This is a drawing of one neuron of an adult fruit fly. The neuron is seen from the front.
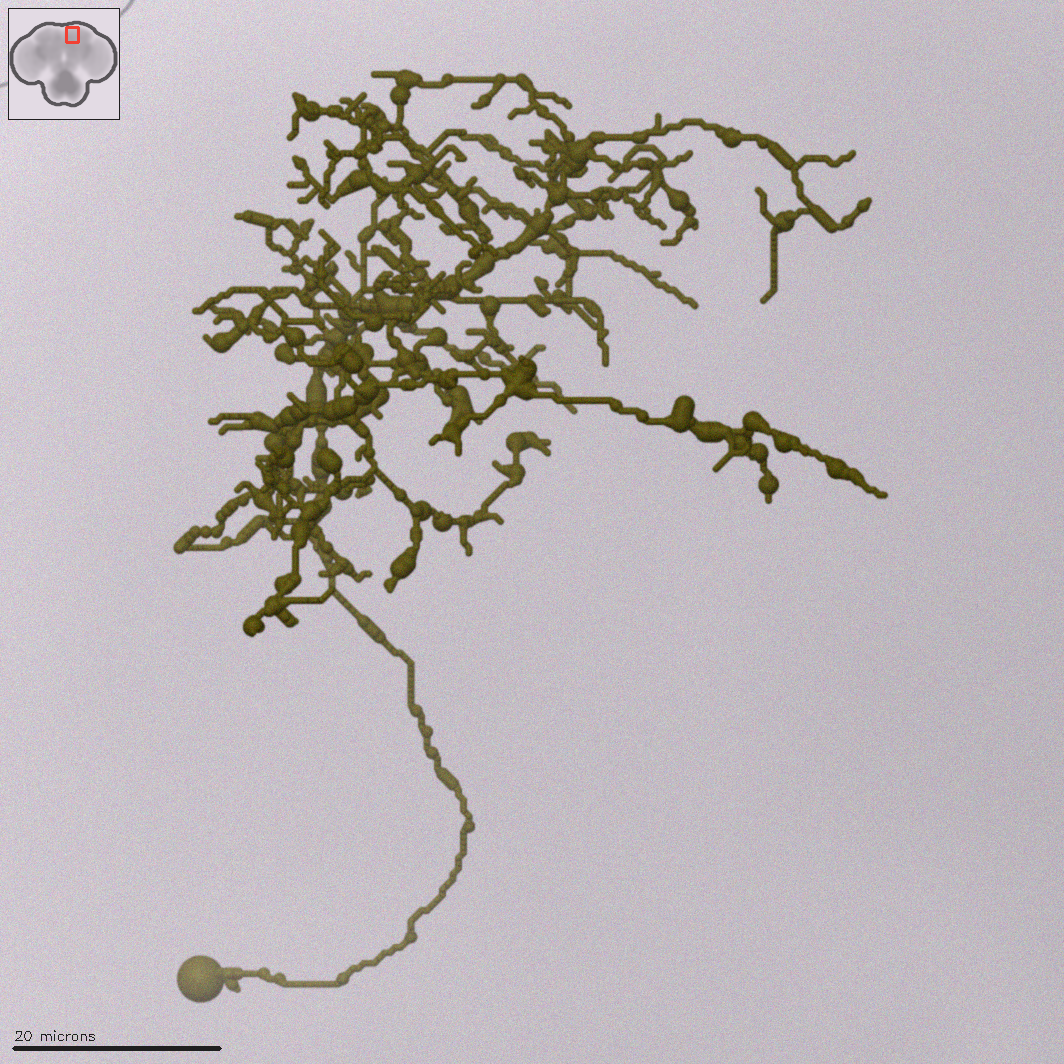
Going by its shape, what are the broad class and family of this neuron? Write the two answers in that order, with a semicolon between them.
central-brain intrinsic neuron; hemilineage DM4_dorsal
